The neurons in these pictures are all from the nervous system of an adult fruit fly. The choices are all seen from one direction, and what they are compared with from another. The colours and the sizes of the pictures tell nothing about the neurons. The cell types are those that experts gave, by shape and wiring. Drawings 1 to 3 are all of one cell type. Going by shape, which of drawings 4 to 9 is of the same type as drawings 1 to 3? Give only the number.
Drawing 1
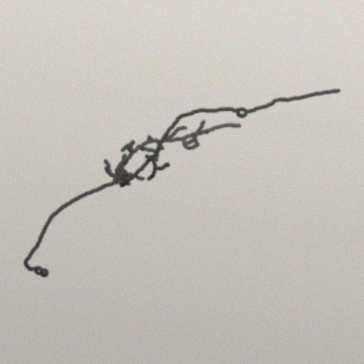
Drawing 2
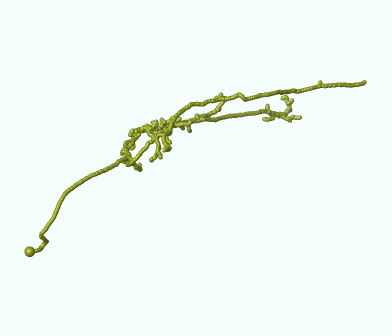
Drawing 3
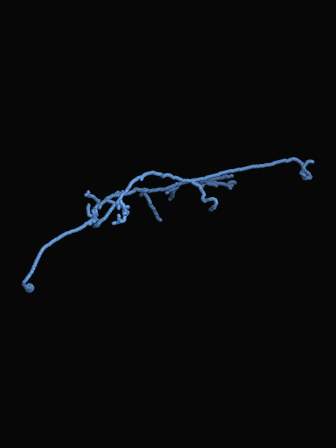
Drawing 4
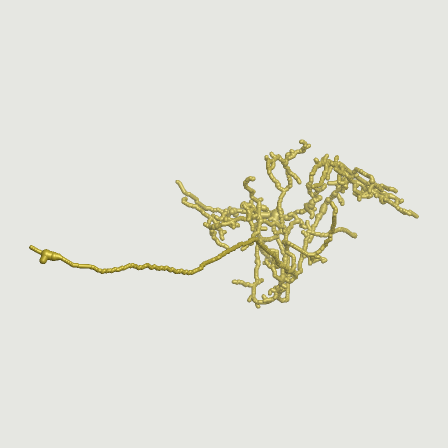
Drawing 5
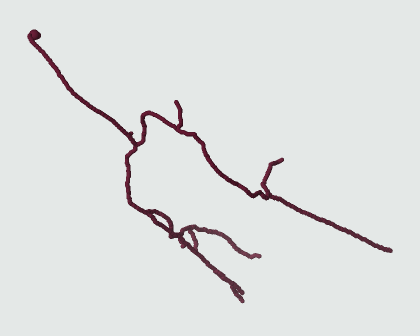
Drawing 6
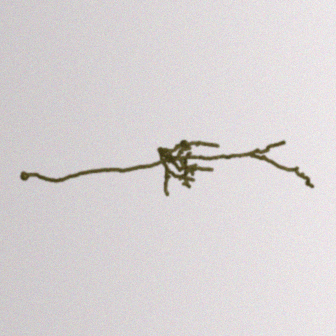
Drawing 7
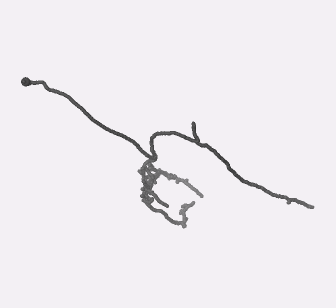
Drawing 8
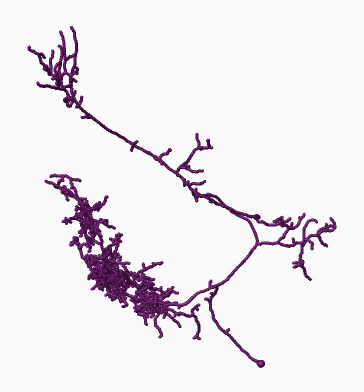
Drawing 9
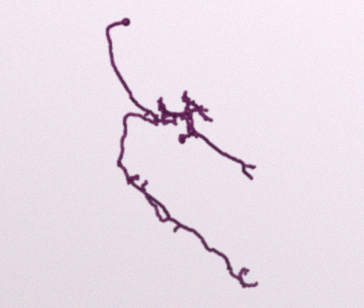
5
